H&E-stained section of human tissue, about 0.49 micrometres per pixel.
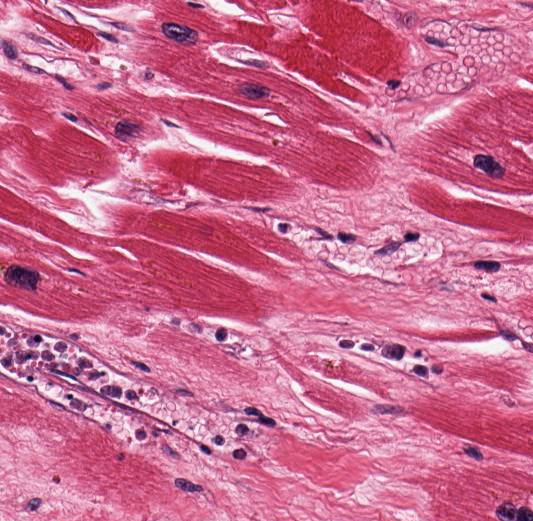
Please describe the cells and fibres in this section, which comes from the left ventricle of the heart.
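Field filled by elongated, deeply eosinophilic muscle fibres running obliquely, upper left to lower right. Fine longitudinal striations along their length. Lower left: vessel parallel to fibres, packed with red blood cells and many small dark round nuclei. Loose pale pink interstitial tissue with scattered small dark nuclei between fibres, widest in centre and lower half.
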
